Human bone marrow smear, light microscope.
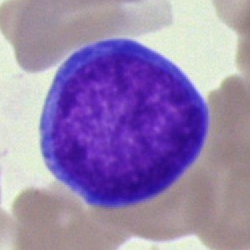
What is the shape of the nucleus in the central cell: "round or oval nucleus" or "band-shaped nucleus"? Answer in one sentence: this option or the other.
It is a compact round or oval mass that the nucleus of the cell forms.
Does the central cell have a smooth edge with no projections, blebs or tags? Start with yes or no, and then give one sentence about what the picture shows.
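Yes. The cell outline is roughly round with a smooth edge.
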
